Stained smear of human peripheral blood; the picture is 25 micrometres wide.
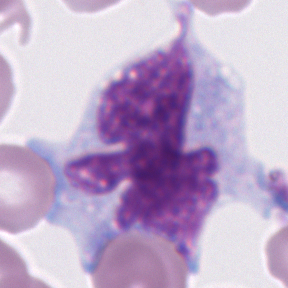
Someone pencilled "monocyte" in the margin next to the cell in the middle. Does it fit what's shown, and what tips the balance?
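Monocyte holds; segmented neutrophil set aside. Decisive: abundant, pale grey-blue cytoplasm.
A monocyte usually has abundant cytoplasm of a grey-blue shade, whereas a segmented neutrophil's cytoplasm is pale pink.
No coarse granules in the cytoplasm.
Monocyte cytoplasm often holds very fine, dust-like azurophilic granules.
Nucleus elongated vertically, running from near the top of the cell to near the bottom, with no distinct nucleoli. Outline irregular and angular, with several pointed corners; a narrow tapering extension points upward at the top.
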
